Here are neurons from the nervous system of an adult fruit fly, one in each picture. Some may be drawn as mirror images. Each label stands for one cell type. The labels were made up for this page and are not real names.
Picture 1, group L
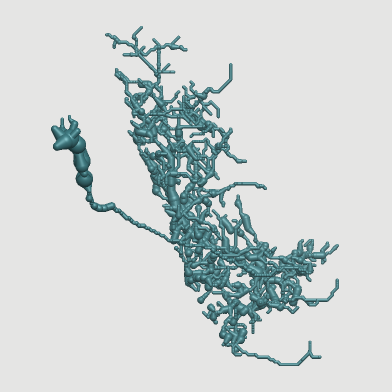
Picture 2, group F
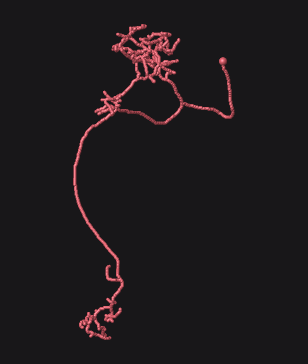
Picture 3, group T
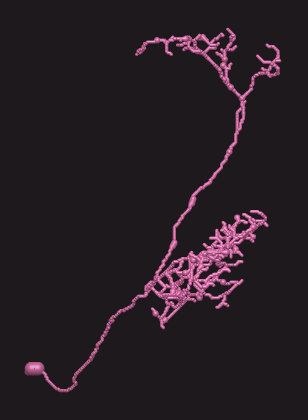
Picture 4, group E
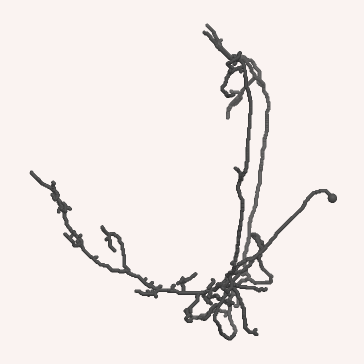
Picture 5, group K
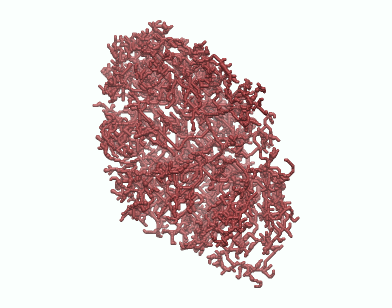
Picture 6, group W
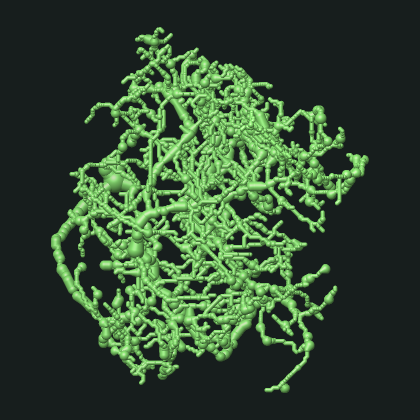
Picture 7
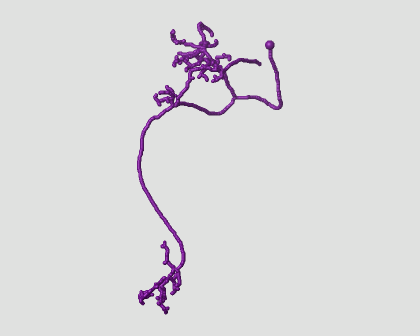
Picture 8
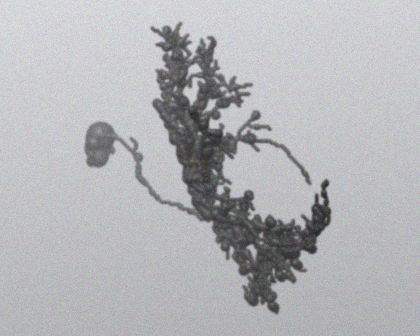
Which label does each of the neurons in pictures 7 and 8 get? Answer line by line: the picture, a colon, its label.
7: group F
8: group L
